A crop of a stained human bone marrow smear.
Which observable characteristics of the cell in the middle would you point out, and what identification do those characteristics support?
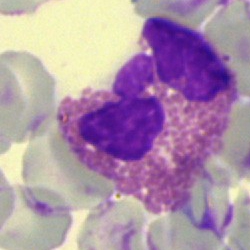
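Let's take this one slowly. One lobe of the nucleus sits in the upper right of the cell, and the other lies in the left centre. Look carefully at both lobes: neither shows a nucleolus. Many pinkish-violet granules pack the cytoplasm, and the outline is irregular rather than smoothly round. This cell is an eosinophil.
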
